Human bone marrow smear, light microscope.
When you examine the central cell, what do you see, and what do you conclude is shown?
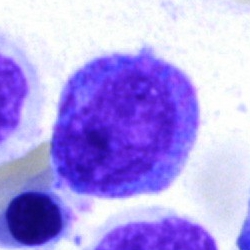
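Round outline, smooth all the way except for a small bump at the top. The cytoplasm's just a narrow rim around the nucleus, stained blue, and there aren't any vacuoles in it. That's a promyelocyte.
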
